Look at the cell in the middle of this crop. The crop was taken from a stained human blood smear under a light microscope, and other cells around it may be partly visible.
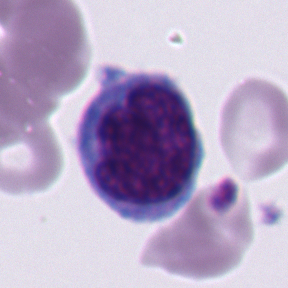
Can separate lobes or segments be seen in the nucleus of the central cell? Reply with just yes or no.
No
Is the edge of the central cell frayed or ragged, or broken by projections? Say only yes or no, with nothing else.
Yes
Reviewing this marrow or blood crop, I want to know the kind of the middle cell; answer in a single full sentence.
The cell occupying the middle of the crop is a monocyte.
